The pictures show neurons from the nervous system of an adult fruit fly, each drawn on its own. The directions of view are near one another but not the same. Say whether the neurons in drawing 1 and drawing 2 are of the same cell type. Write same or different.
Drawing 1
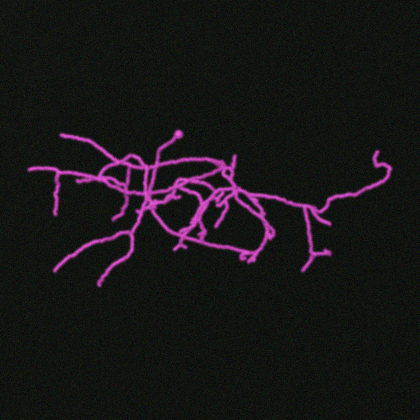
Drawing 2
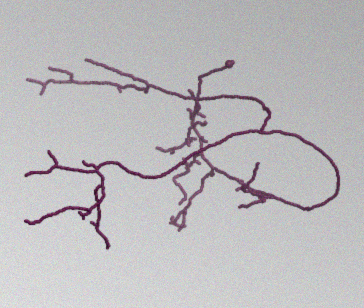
different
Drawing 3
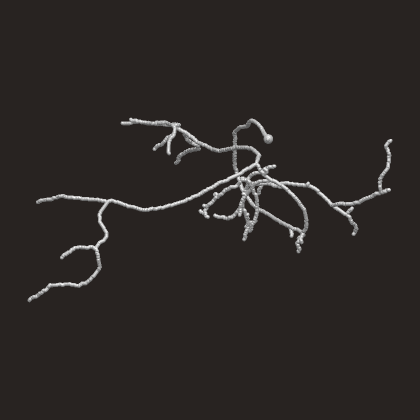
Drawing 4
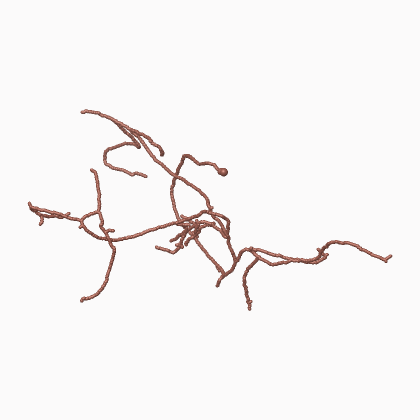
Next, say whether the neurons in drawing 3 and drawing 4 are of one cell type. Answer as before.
same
